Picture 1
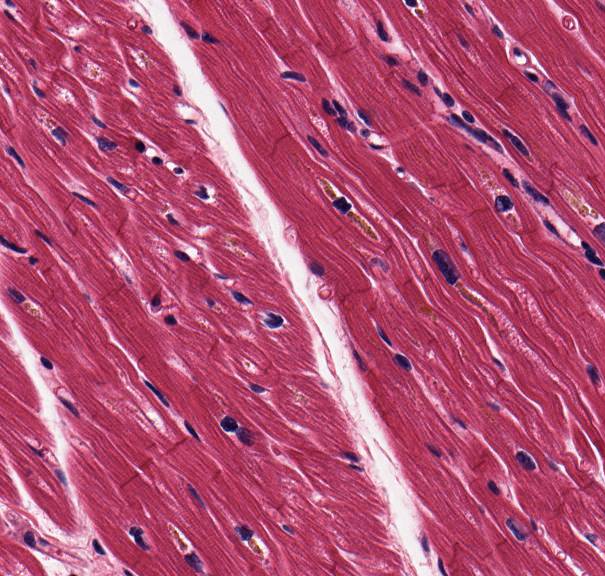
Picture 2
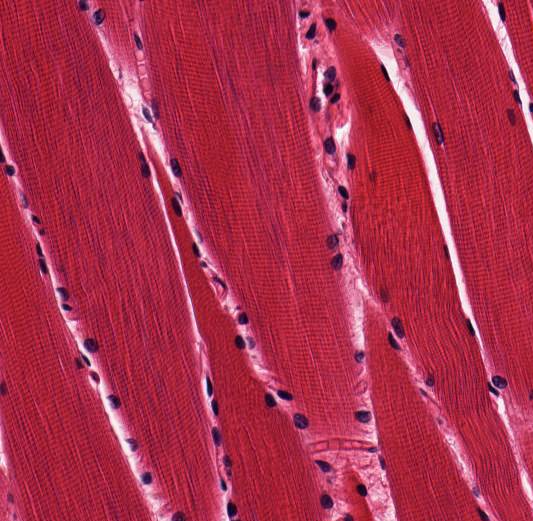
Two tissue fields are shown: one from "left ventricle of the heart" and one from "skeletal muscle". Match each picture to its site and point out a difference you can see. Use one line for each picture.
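Picture 1 is from the left ventricle of the heart. The muscle nuclei are oval and lie centrally within the fibres rather than at their edges.
Picture 2 is from the skeletal muscle. The dark oval nuclei lie at the edges of the fibres rather than in their centres.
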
